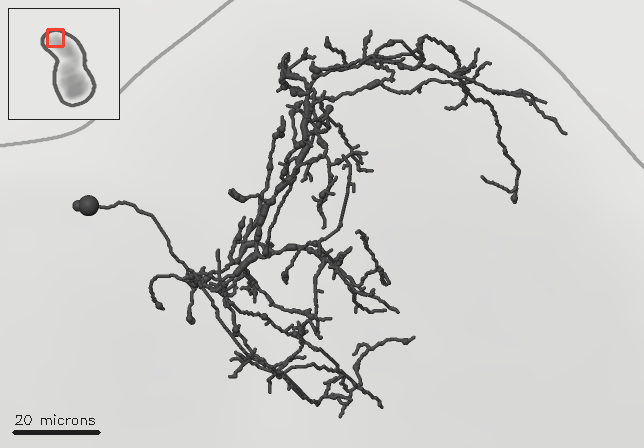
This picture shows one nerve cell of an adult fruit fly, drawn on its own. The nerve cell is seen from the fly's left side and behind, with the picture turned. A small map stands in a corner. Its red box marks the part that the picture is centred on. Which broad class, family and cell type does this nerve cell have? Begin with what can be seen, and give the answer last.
Its cell body lies on the left of the picture. From left to right in the picture it spans about 120 microns. Dozens of branch ends can be seen. This is a nerve-cord intrinsic neuron. The family is hemilineage 03A. The cell type is IN03A068.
